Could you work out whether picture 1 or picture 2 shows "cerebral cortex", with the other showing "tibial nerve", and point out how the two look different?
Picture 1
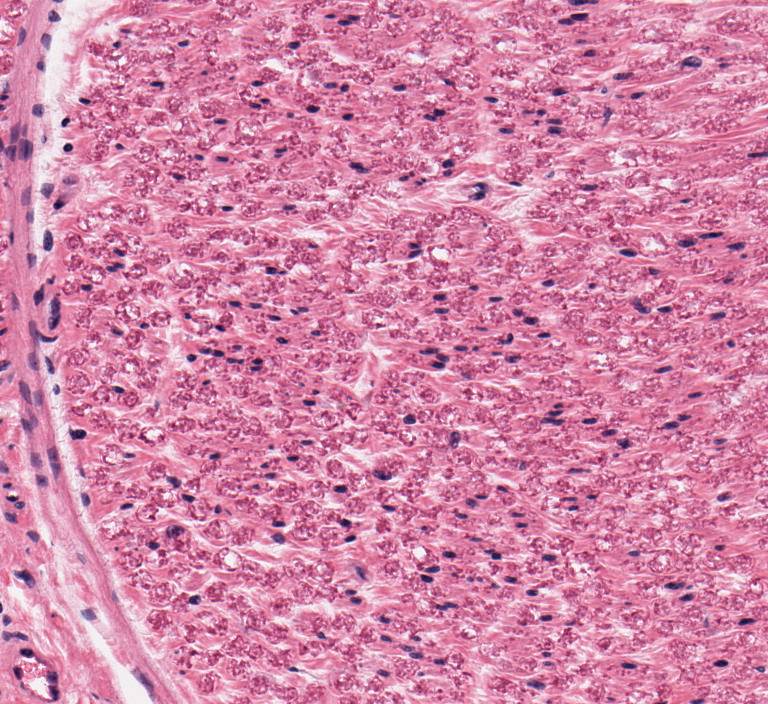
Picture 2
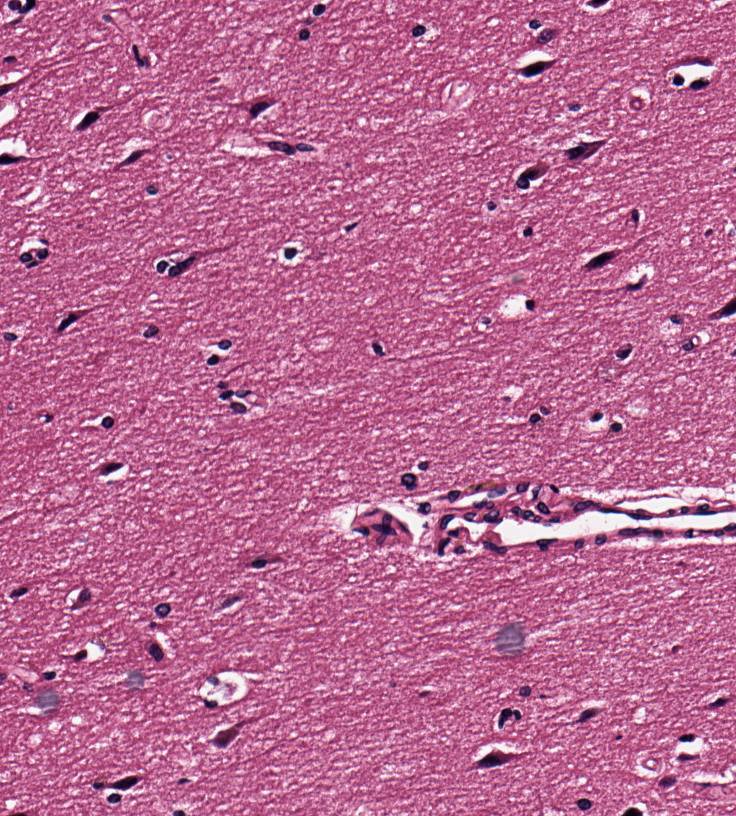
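The tibial nerve is in picture 1, and the cerebral cortex in picture 2. Picture 1 is mostly one large bundle of closely packed small round profiles, whereas picture 2 is an almost uniform pink, finely granular background with scattered small nuclei and no organised units. The left edge of the bundle is perineurium, a curved band of several thin layers with flattened nuclei running parallel to that edge. Small dark elongated or crescent-shaped nuclei lie evenly among the fibres, with fine wavy pink connective tissue strands running between them. In picture 2, many nuclei sit in a clear halo instead of visible pink cytoplasm, and a few rounded pale grey-blue bodies lie in its lower half.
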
